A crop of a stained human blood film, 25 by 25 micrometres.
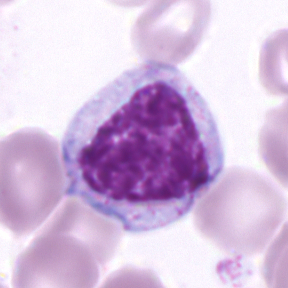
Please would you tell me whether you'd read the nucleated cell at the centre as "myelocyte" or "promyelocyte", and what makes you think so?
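This is a myelocyte. First check, the granules: fine pinkish-red granules are scattered sparsely through the cytoplasm rather than filling it.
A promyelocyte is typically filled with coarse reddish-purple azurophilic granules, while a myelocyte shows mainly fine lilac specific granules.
Fine, sparse granules set this cell apart from a promyelocyte. Next, the nucleus: roughly triangular with rounded corners, about 11 micrometres across, filling about 60% of a cell about 15 micrometres across. Last, the cytoplasm: pale greyish-blue, with a rim wider below the nucleus than above it.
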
